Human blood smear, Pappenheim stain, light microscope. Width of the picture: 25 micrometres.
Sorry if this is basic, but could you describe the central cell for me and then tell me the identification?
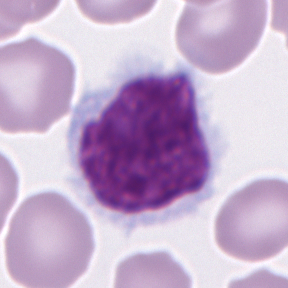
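Nucleus: irregular, somewhat angular outline, no lobes. Chromatin: dark purple, mottled and clumped. Cytoplasm: only a narrow rim around the nucleus, its edge fringed by fine hair-like projections around most of the cell. Cell: hairy cell.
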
